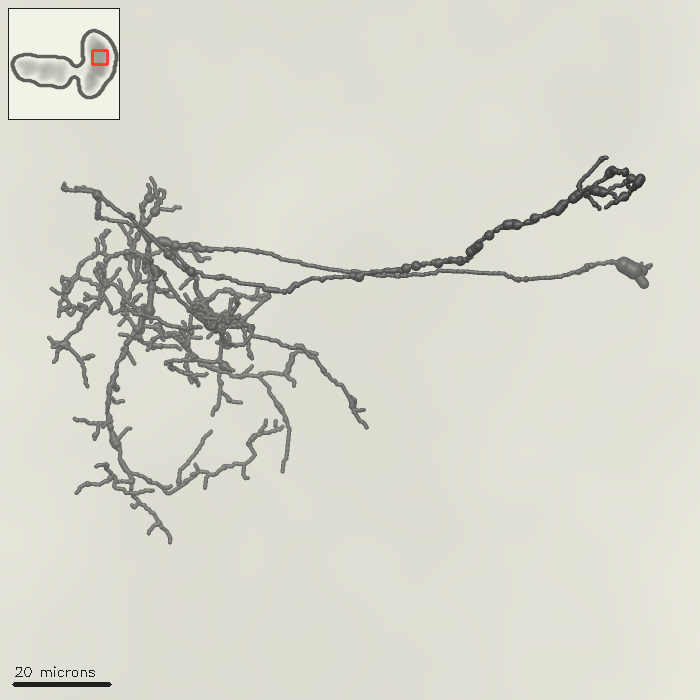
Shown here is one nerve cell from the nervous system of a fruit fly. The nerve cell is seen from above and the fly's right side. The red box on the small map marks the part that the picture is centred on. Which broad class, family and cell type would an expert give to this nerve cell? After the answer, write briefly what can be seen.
Its broad class is central-brain intrinsic neuron. The family is hemilineage WEDa2. The cell type is WED031. It is in the brain and does not reach the nerve cord. The cell body is on the right of the picture. By the scale bar it is about 130 microns wide in this view.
